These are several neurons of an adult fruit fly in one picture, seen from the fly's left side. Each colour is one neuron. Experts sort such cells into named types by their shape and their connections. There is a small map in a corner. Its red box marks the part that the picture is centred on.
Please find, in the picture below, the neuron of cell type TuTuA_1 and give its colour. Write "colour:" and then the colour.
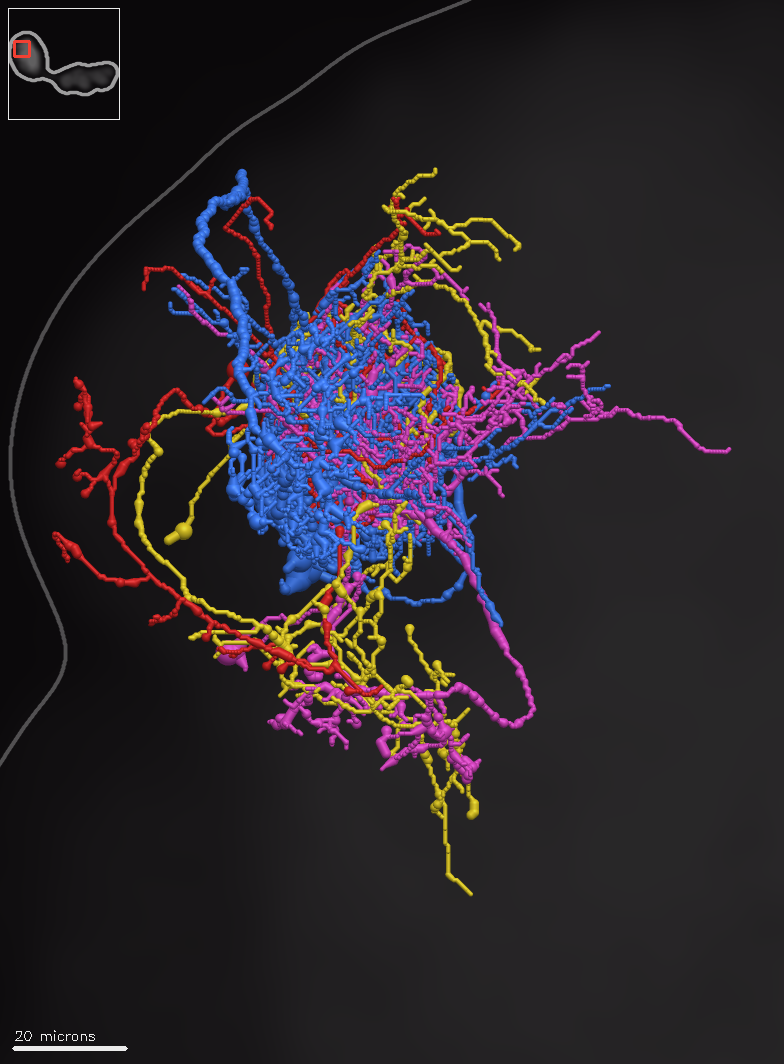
colour: blue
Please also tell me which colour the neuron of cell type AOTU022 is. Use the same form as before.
colour: red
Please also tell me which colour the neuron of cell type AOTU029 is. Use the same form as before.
colour: magenta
